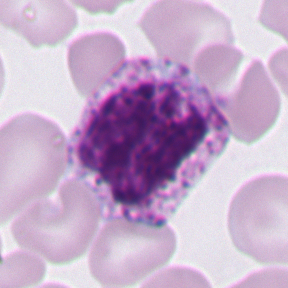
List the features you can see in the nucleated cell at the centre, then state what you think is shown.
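Starting with the nucleus: it is a large irregular mass that fills most of the cell, and its chromatin is dark purple and coarsely clumped. Next, the cytoplasm: coarse dark purple granules are scattered through it. Finally, dark granules also lie over the nucleus and blur its edge. The cell is a basophil.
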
